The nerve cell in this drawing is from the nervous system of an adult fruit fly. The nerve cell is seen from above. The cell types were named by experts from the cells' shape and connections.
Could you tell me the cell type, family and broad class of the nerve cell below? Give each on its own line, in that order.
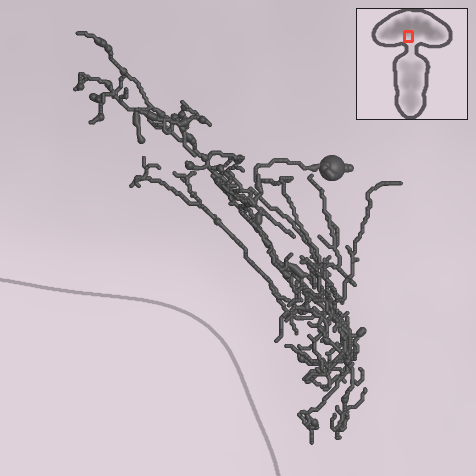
GNG422
hemilineage LB3
central-brain intrinsic neuron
